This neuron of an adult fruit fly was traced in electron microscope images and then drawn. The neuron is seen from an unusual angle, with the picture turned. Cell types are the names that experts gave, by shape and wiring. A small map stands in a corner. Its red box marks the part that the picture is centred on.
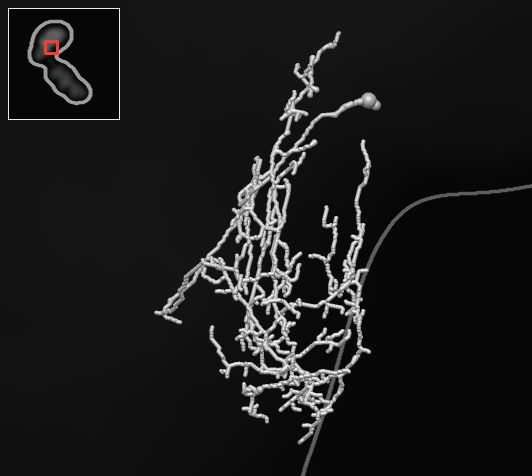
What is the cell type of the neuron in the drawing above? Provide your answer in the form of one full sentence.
As for cell type, this neuron is GNG598.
